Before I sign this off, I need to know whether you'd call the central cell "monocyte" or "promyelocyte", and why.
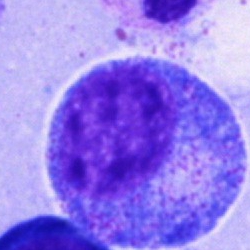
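Promyelocyte, not monocyte. Nucleus off-centre, toward the left. Chromatin purple, darker patches among lighter areas. Fine pink-purple granules scattered through the cytoplasm. Paler cytoplasmic area just right of the nucleus.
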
